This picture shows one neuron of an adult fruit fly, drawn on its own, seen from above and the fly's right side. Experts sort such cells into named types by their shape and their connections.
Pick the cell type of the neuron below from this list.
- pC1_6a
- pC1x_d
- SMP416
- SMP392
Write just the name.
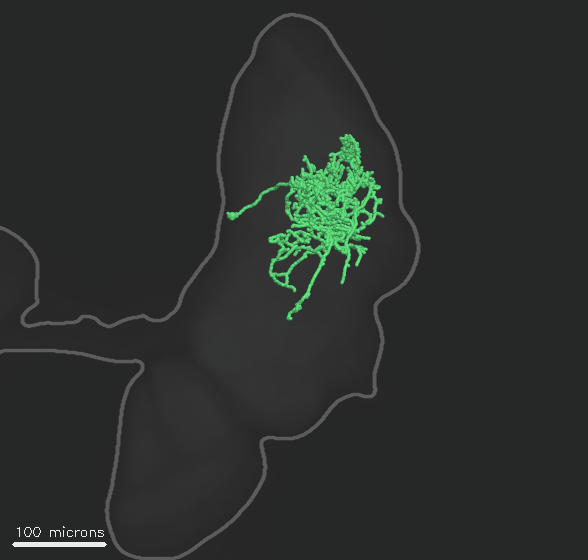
pC1x_d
